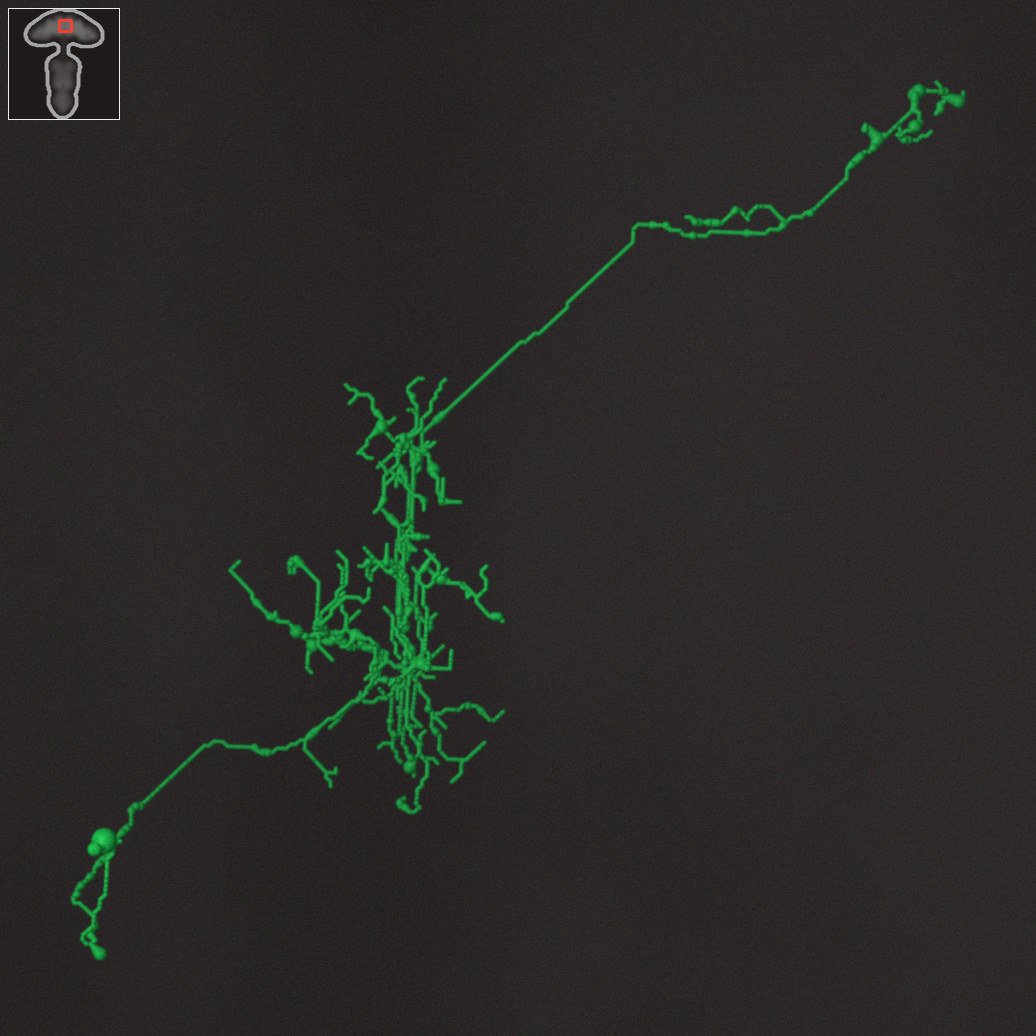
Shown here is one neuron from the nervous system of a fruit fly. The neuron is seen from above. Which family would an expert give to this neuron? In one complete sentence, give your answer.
Of family class CX is the neuron in these images.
